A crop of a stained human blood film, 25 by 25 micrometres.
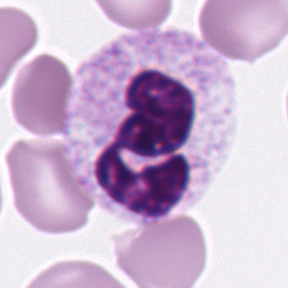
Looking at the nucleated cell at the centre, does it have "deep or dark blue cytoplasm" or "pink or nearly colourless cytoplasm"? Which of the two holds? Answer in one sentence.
A pink, salmon or almost clear cytoplasm without any blue or grey belongs to this cell.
